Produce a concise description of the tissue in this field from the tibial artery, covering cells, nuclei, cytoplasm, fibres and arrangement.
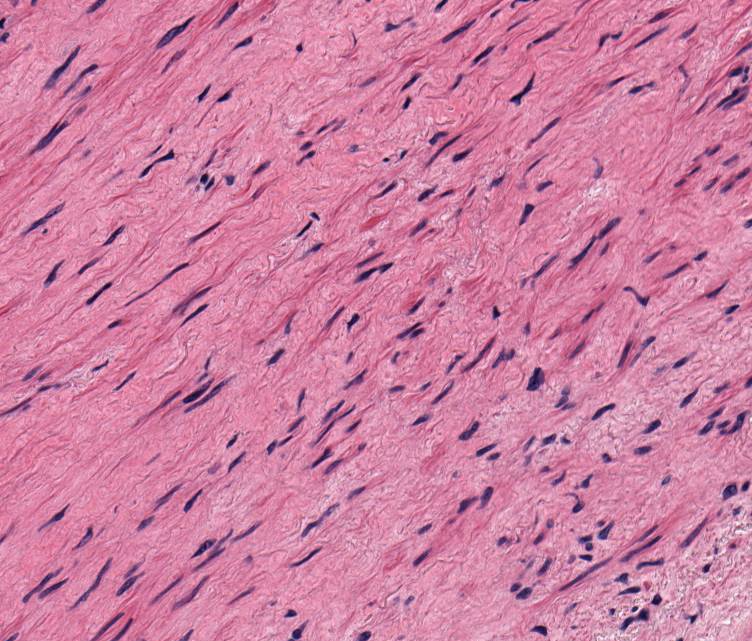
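Spindle cells and fibres parallel, running diagonally lower left to upper right across whole field. Cell borders indistinct; nuclei set in fibrillary pink material. Intercellular matrix abundant, pink, finely fibrillary. Lower right corner: matrix looser and paler, nuclei more irregular and rounded.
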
